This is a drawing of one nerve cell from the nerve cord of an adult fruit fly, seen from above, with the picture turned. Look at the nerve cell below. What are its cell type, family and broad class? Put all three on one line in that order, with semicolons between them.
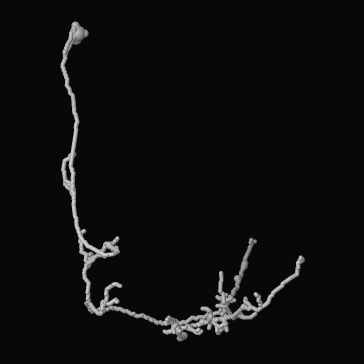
IN19A129; hemilineage 19A; nerve-cord intrinsic neuron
